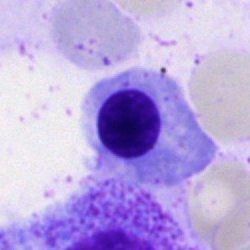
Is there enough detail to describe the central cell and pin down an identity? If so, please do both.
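The nucleus lies off-centre, toward the left side of the cell. No nucleolus is visible within it. Cytoplasm is broader to the right of the nucleus than to the left. The cell outline is irregular, with a broad bulge at the lower right. The cell is an erythroblast.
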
